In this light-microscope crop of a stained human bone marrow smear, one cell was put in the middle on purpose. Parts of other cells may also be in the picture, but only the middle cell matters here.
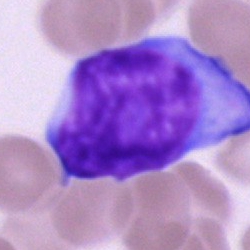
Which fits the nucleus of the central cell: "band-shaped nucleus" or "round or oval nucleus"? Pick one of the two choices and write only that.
Round or oval nucleus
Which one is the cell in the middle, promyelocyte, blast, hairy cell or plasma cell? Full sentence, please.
Positioned in the middle of the crop is a blast.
